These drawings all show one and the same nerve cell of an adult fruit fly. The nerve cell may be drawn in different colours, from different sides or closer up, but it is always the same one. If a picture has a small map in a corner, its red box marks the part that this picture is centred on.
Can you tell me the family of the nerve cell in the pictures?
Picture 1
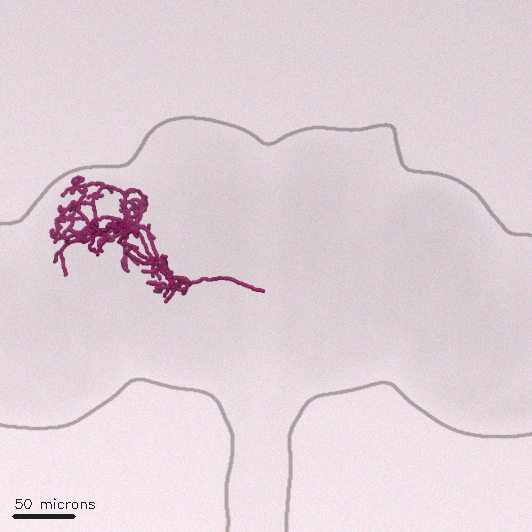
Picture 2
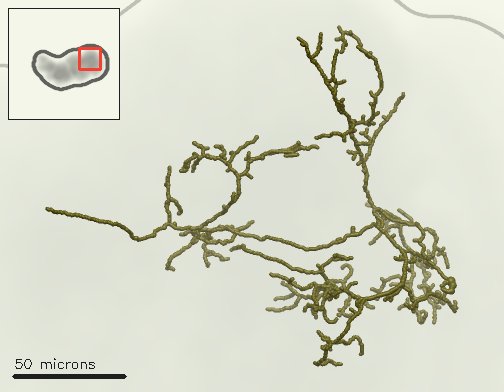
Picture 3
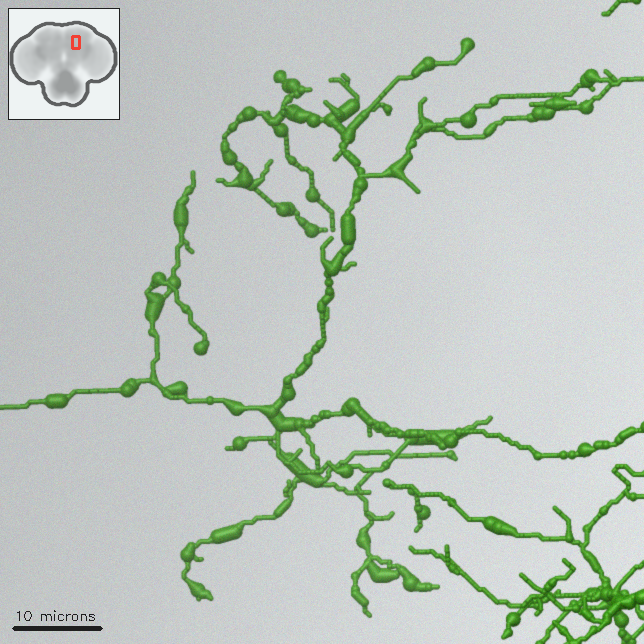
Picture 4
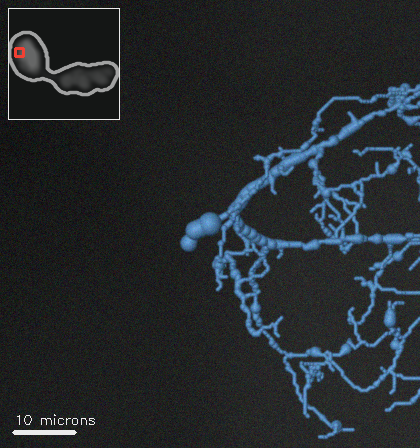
hemilineage SLPa&l1_anterior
